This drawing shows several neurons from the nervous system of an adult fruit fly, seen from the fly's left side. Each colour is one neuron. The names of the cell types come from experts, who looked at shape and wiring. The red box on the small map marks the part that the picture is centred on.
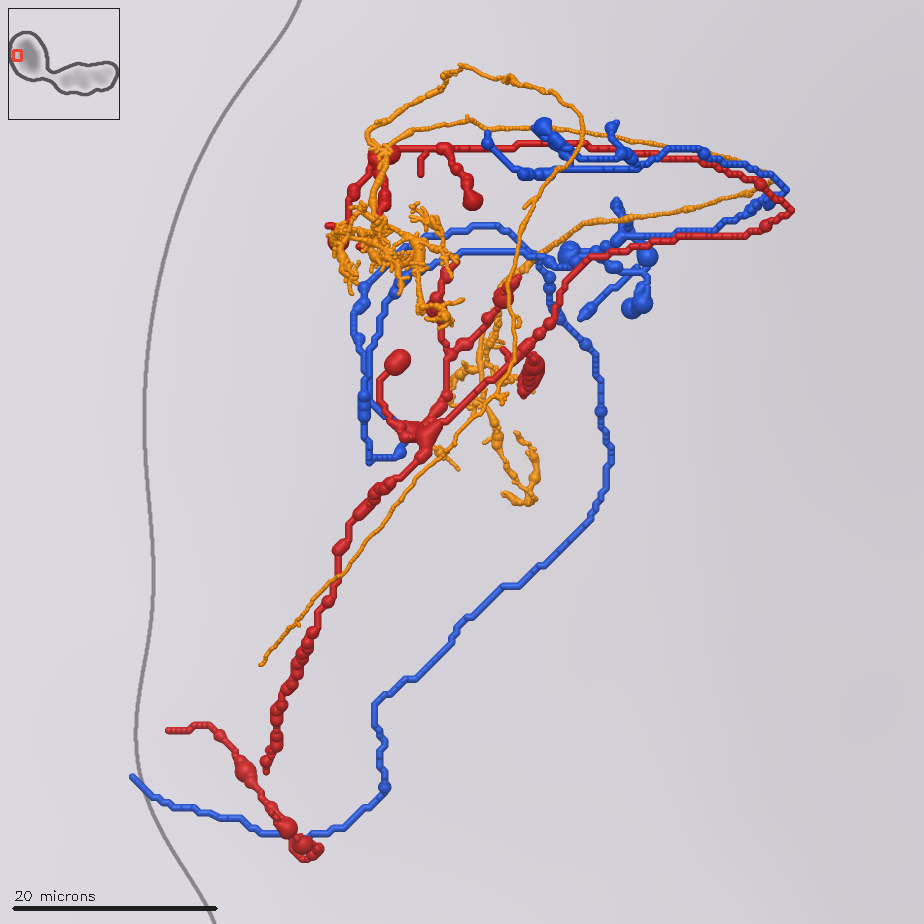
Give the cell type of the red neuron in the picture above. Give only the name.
ORN_DM6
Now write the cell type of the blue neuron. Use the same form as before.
ORN_DM3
